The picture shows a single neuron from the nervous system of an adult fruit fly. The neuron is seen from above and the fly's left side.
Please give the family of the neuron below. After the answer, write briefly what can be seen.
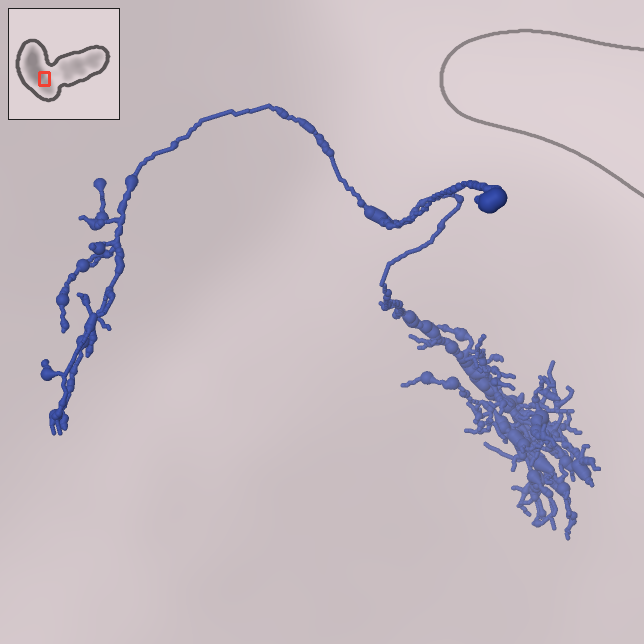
The family is hemilineage VPNp3. It is a visual projection neuron. It is in the brain and does not reach the nerve cord. Dozens of branch ends can be seen.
